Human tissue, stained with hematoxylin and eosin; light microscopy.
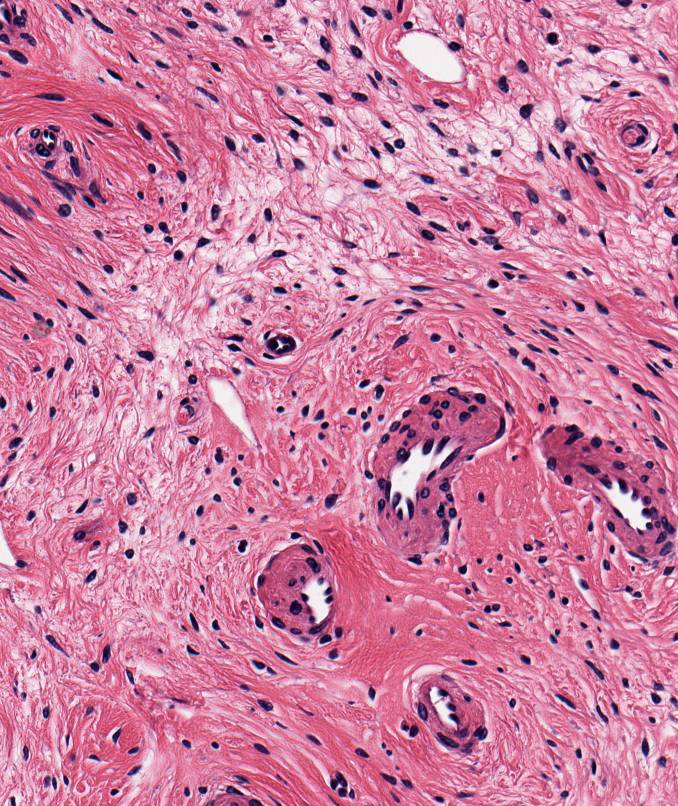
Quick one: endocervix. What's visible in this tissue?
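Stroma occupies the whole field: scattered spindle cells in collagen, with small vessels and no epithelium. Several small vessels with thick, cellular walls sit mainly in the lower right half. Pink collagen bundles run in wavy, swirling directions, some curving around the vessels. The stromal cells have small, dark, spindle-to-oval nuclei with little visible cytoplasm.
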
